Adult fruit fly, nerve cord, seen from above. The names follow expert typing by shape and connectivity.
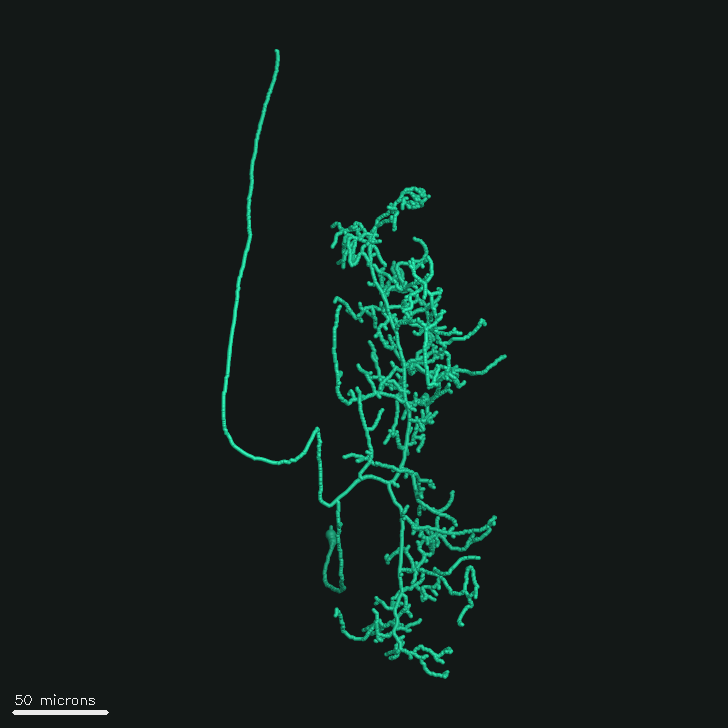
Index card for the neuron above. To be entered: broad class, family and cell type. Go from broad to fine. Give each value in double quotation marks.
"ascending neuron", "hemilineage 06B", "AN06B011"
